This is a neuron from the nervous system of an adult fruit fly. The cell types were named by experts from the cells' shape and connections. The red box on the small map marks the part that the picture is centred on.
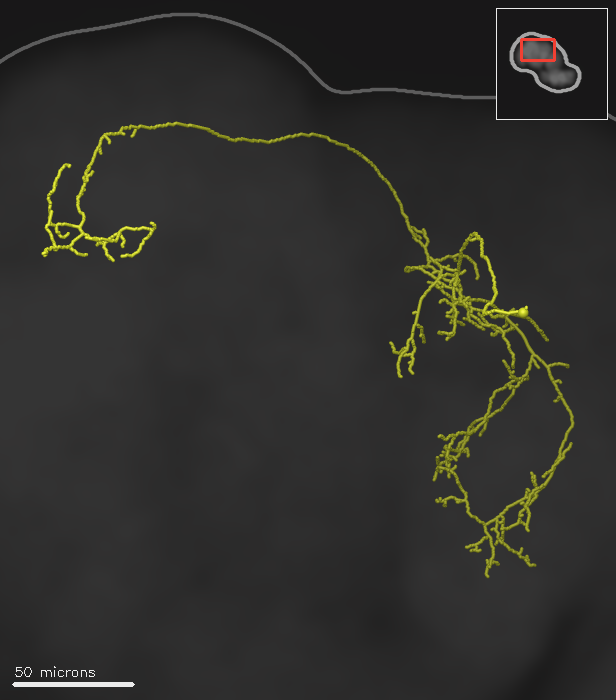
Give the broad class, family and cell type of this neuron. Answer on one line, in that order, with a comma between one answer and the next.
central-brain intrinsic neuron, hemilineage DM4_dorsal, pC1_6b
